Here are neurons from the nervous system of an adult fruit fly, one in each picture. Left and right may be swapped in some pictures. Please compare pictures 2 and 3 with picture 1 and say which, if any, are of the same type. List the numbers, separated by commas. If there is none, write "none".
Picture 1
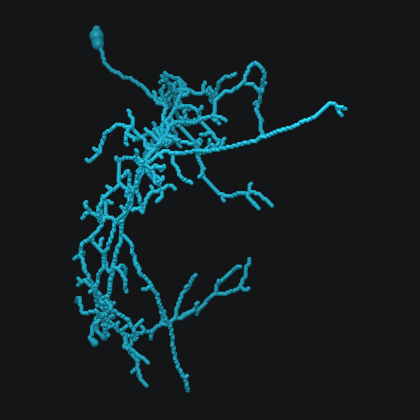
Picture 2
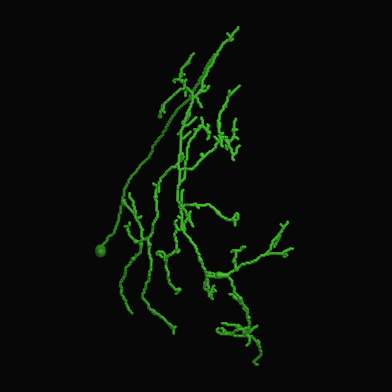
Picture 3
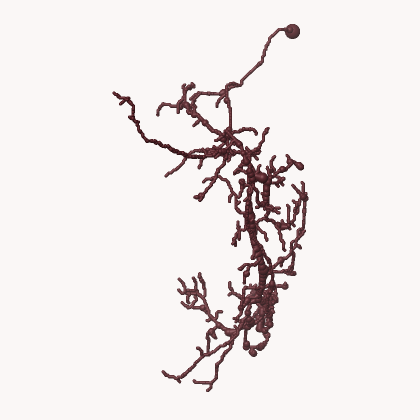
none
